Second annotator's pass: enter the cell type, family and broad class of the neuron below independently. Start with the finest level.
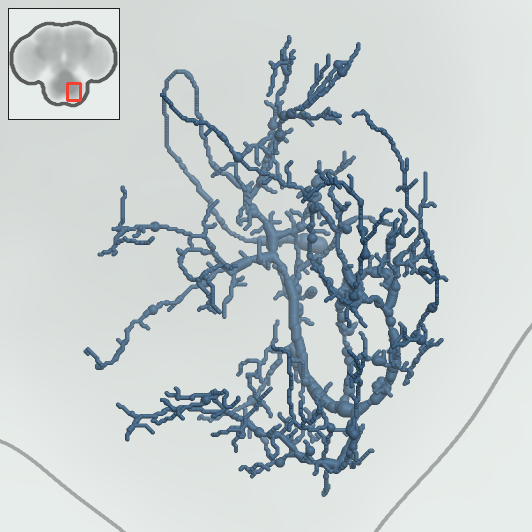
IN03A031; hemilineage 03A; nerve-cord intrinsic neuron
